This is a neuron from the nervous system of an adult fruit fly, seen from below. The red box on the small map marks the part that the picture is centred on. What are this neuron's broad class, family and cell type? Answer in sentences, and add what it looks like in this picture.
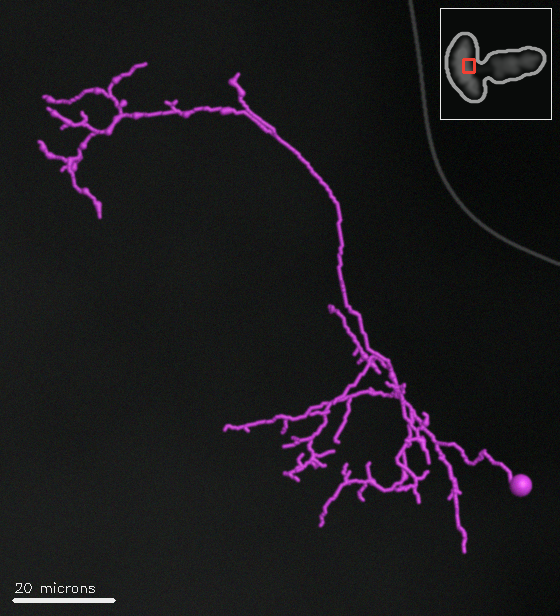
It is a central-brain intrinsic neuron. The family is hemilineage DM6_posterior. It is of cell type CB4095. The cell body can be seen at the lower right of the picture. By the scale bar it is about 100 microns tall in this view. The picture shows dozens of branch ends.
